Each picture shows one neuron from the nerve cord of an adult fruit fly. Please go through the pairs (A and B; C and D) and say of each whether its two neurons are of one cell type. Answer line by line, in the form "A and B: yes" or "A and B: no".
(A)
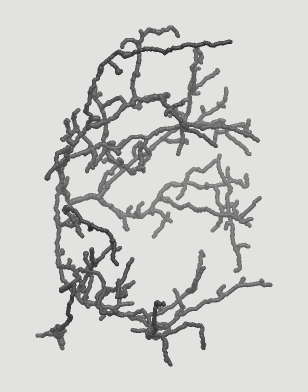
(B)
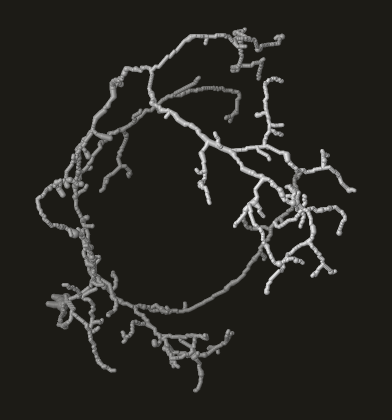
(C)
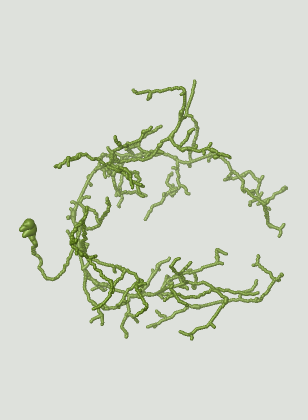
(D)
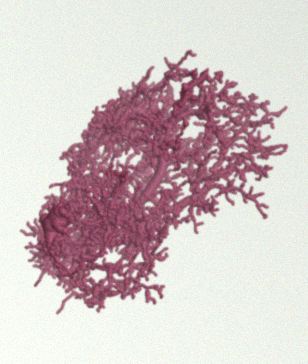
A and B: yes
C and D: no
